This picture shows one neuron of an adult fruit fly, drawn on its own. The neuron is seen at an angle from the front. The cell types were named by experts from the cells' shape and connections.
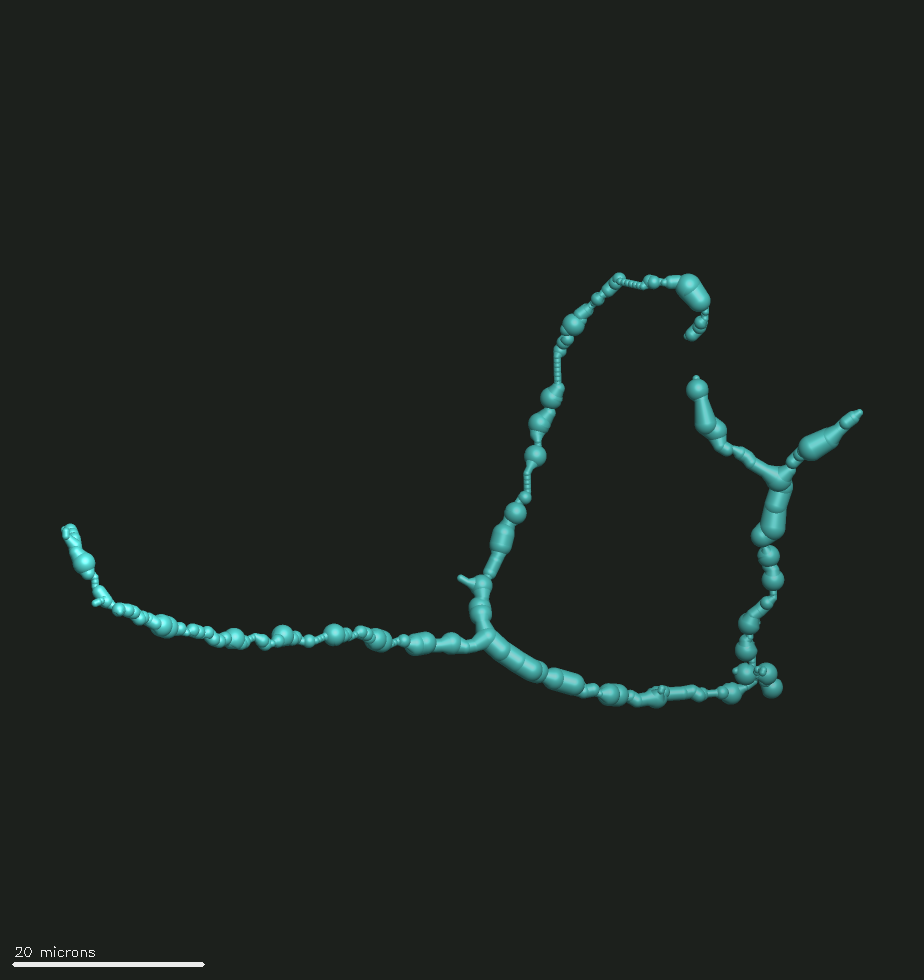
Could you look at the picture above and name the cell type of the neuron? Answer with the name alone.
SNpp41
